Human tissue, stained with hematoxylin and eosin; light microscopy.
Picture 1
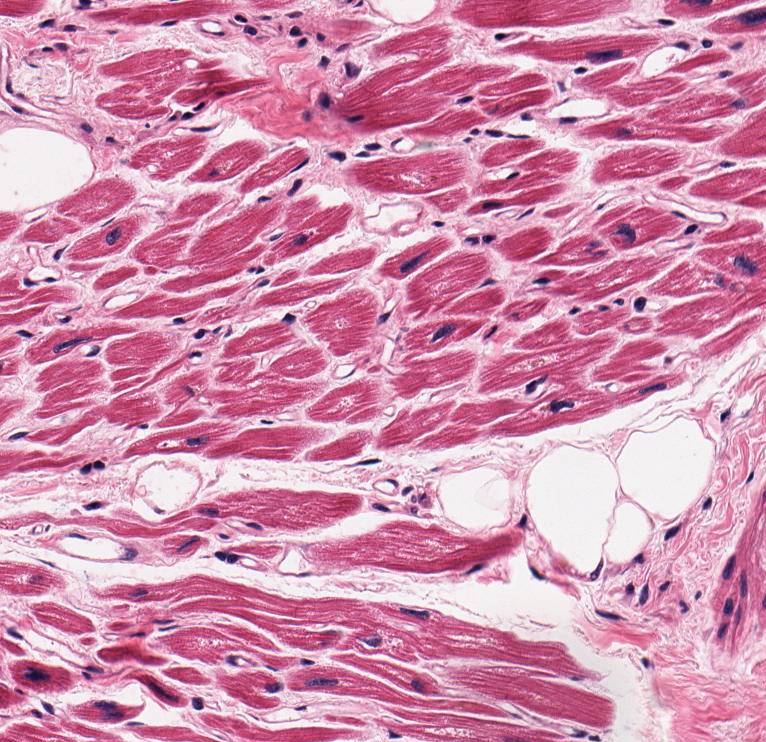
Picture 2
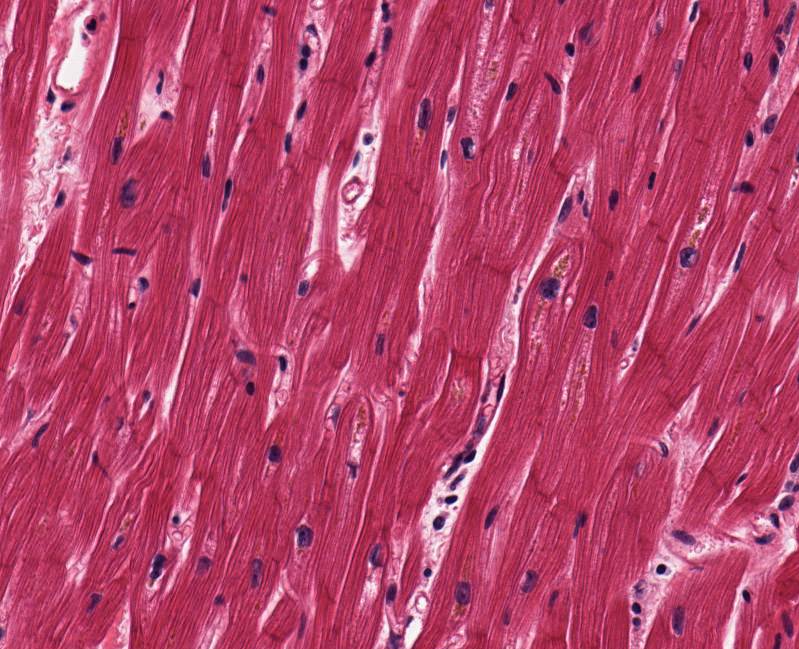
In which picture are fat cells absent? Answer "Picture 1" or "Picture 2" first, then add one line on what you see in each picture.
Picture 2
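What picture 1 shows: A small cluster of empty-looking fat cells lies right of centre just below the middle of the field.
What picture 2 shows: No fat cells are present anywhere in the field.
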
